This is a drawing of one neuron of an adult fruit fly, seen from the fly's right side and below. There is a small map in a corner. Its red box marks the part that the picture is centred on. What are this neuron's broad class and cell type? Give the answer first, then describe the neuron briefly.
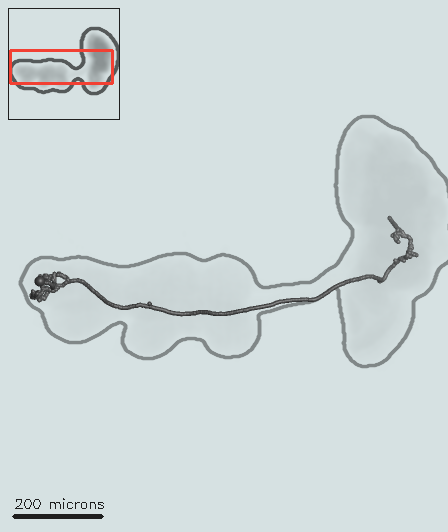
Its broad class is ascending neuron. Its cell type is ANXXX380. Its cell body lies on the left of the picture. By the scale bar it is about 900 microns wide in this view.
